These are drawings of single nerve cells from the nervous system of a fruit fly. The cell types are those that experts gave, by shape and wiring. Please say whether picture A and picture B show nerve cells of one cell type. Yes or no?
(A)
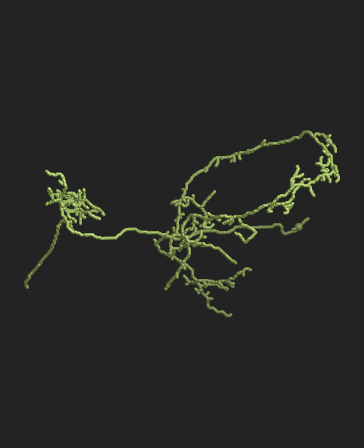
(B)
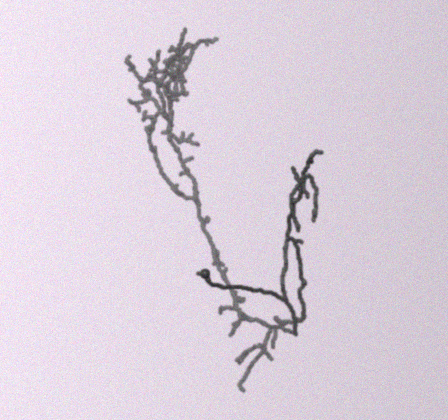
no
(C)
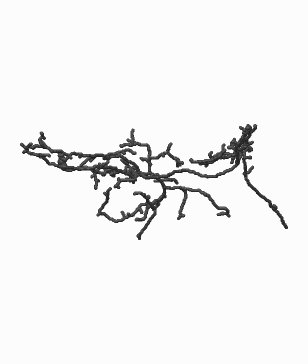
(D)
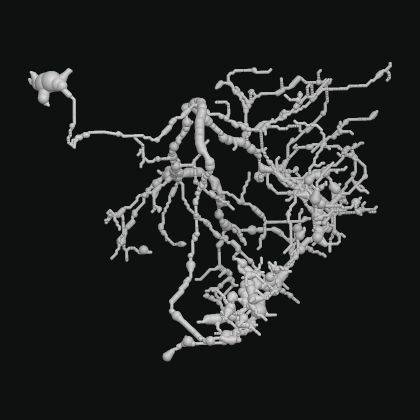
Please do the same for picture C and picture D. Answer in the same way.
no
